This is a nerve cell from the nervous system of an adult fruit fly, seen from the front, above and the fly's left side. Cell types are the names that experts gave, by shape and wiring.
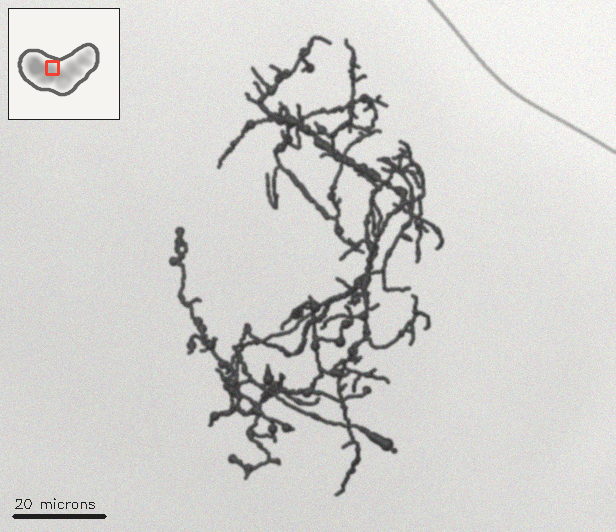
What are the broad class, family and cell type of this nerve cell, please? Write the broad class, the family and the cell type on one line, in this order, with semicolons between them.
central-brain intrinsic neuron; hemilineage SLPad1_anterior; CB4158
